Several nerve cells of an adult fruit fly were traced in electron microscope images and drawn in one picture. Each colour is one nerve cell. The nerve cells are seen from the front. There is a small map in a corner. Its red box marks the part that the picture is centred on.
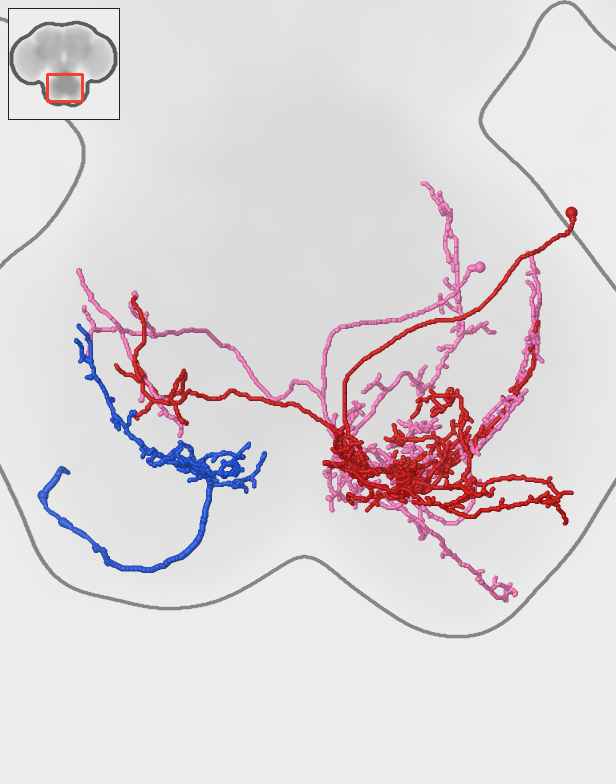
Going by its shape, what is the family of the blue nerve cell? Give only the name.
class mechanosensory tactile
